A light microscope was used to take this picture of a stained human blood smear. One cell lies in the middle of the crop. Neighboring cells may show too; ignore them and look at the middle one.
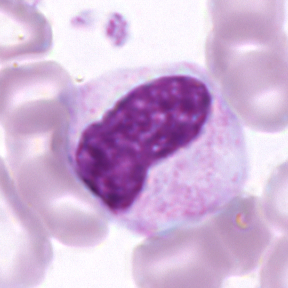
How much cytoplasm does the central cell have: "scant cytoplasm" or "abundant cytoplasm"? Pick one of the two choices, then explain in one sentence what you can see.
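Abundant cytoplasm. The cytoplasm is abundant and pale lilac-pink.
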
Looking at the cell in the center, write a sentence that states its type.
In this crop, the cell at the very middle is a metamyelocyte.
